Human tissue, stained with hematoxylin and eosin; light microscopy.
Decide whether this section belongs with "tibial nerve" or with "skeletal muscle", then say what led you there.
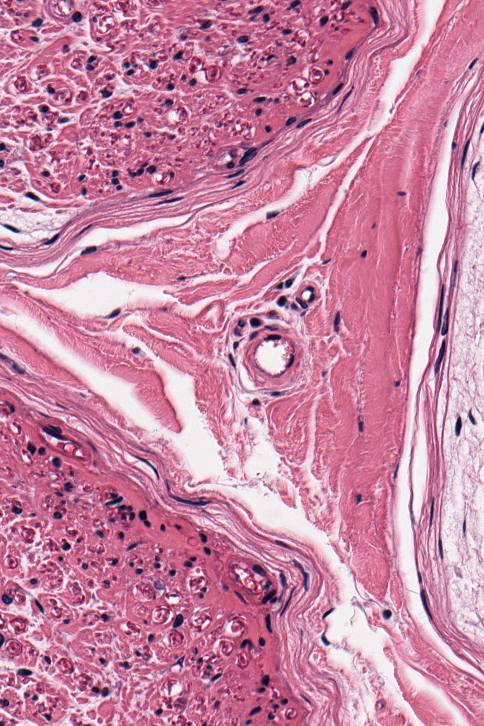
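This is tibial nerve, not skeletal muscle. Two rounded compartments of densely packed small round profiles occupy the upper left and lower left, separated by a band of pink connective tissue. Each is edged by thin layers of flattened cells whose elongated dark nuclei run parallel to its border. Narrow white clefts split the connective tissue between them, and no adipocytes are present.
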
